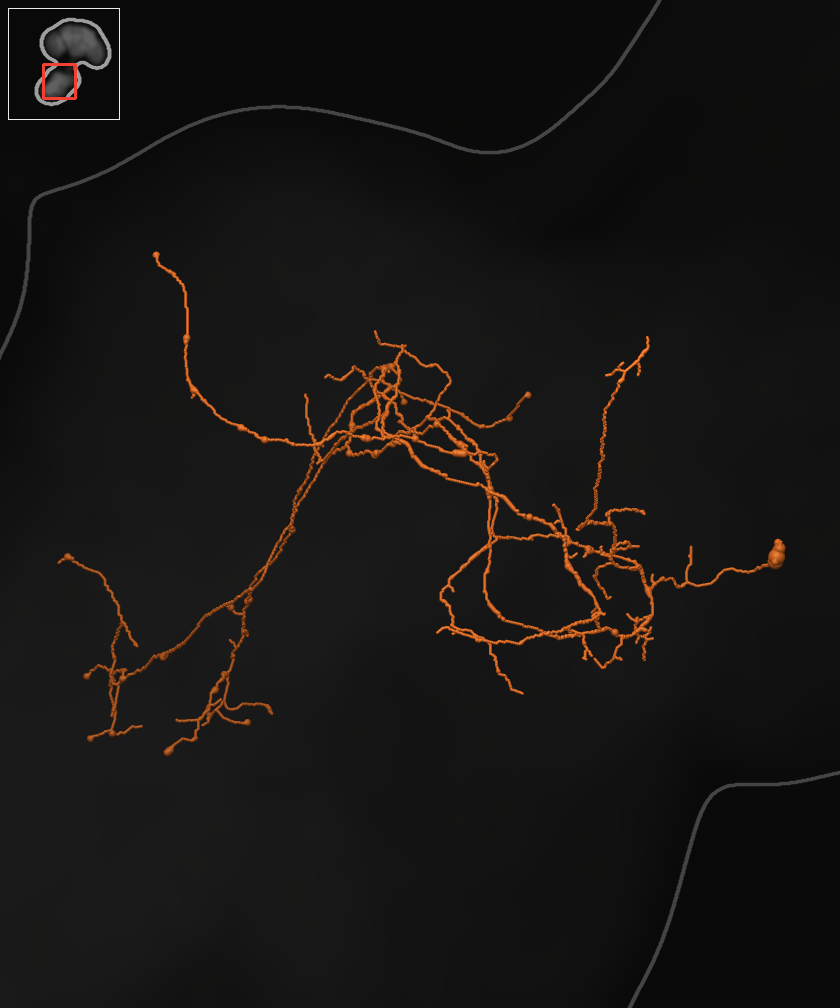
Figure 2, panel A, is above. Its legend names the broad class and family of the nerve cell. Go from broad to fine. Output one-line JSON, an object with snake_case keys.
{"broad_class": "nerve-cord intrinsic neuron", "family": "hemilineage 17A"}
